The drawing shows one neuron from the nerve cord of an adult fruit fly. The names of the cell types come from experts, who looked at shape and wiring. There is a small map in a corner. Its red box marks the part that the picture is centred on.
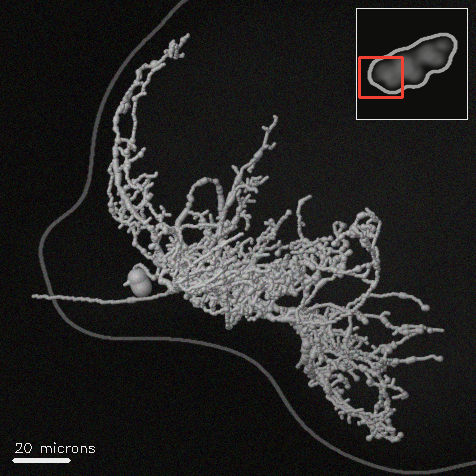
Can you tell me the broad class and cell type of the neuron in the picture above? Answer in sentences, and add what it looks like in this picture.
Its broad class is ascending neuron. Its cell type is ANXXX026. From left to right in the picture it spans about 150 microns. Dozens of branch ends can be seen.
